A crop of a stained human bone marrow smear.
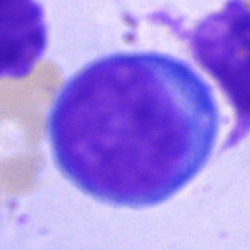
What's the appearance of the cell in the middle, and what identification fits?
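Round cell, smooth outline. Chromatin finely textured, evenly spread, no coarse dark clumps. Several small paler spots within the chromatin. Cytoplasm a thin deep-blue rim, slightly wider on the right. Cell is a blast.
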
